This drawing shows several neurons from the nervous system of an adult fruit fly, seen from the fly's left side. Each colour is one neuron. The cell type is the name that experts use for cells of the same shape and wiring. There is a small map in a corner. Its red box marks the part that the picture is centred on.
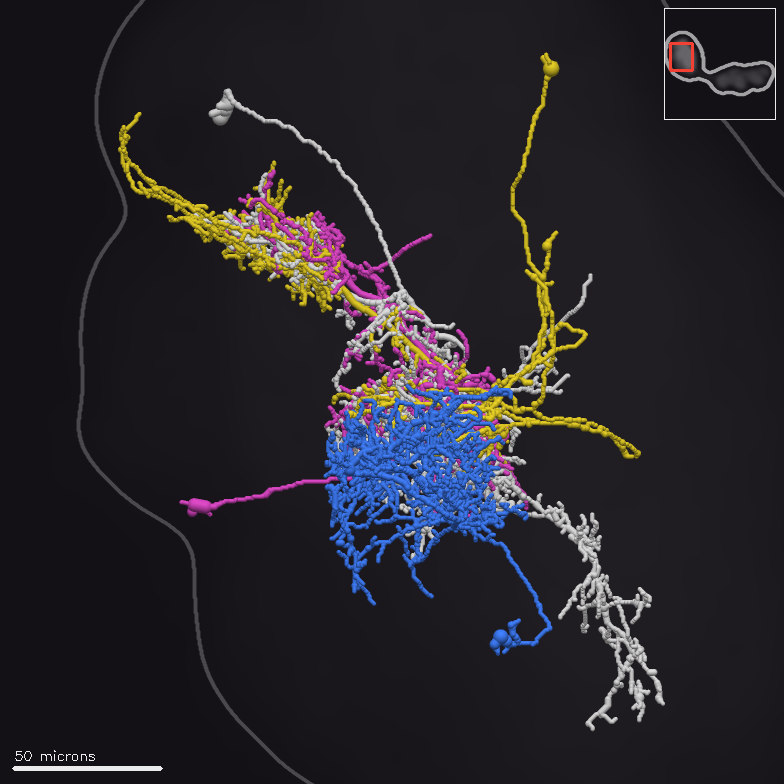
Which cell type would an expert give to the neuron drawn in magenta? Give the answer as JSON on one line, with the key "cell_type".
{"cell_type": "VES018"}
